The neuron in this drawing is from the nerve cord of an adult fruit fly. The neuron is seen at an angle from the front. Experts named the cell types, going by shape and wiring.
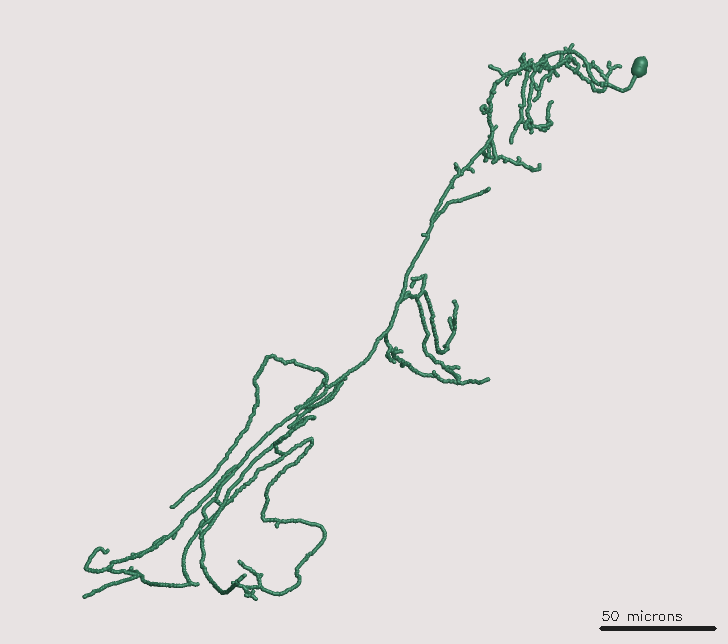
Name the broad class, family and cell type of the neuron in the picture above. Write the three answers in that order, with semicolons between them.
nerve-cord intrinsic neuron; hemilineage 09A; IN09A005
